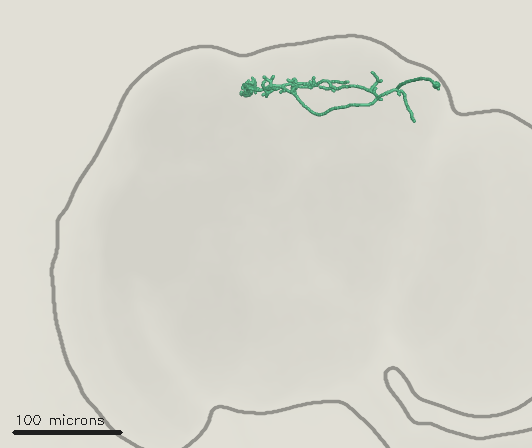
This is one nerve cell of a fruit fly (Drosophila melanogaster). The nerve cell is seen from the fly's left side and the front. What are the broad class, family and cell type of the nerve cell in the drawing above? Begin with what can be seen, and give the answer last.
By the scale bar it is about 190 microns wide in this view. In this view it is more than twice as wide as it is tall. This is a central-brain intrinsic neuron. Its family is hemilineage SLPpl1. It is of cell type SMP220.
